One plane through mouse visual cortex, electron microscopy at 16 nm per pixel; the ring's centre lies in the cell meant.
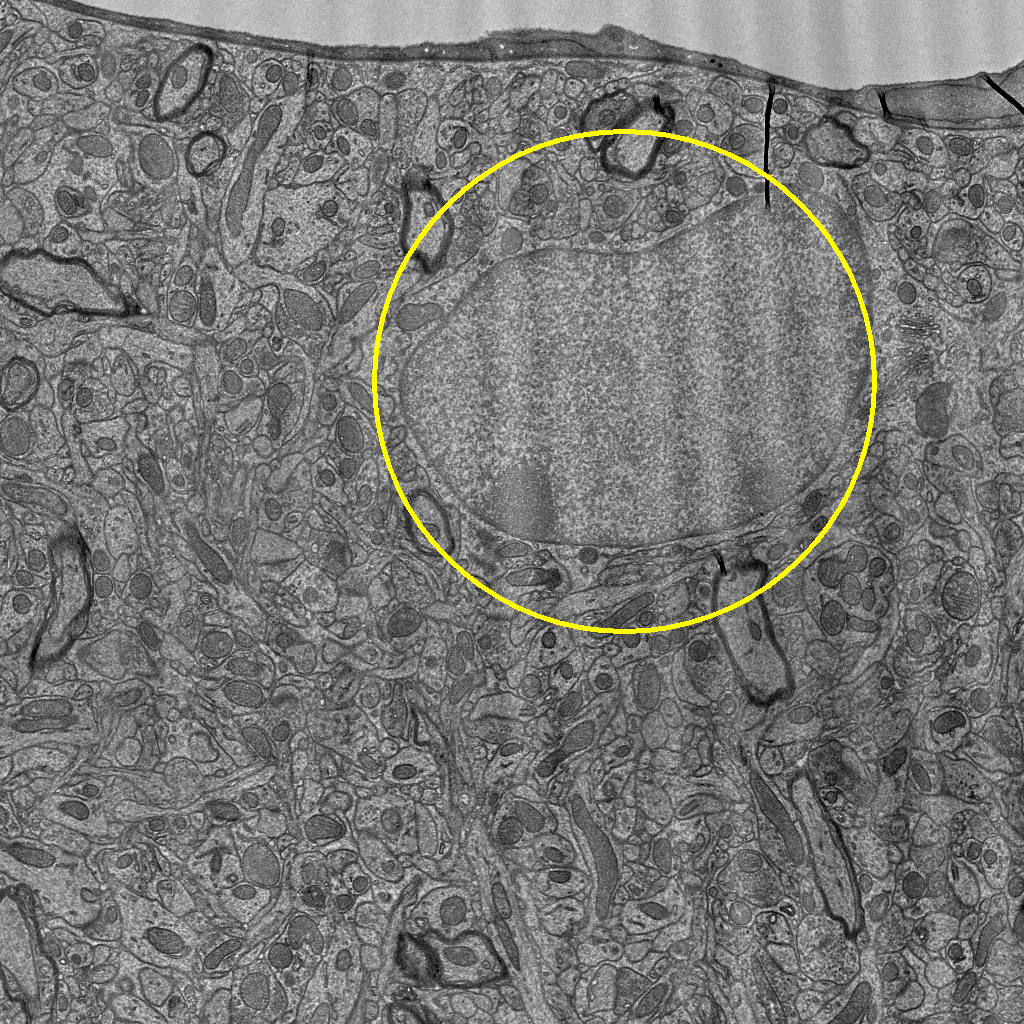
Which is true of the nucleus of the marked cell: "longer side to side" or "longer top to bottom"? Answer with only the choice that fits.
Longer side to side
